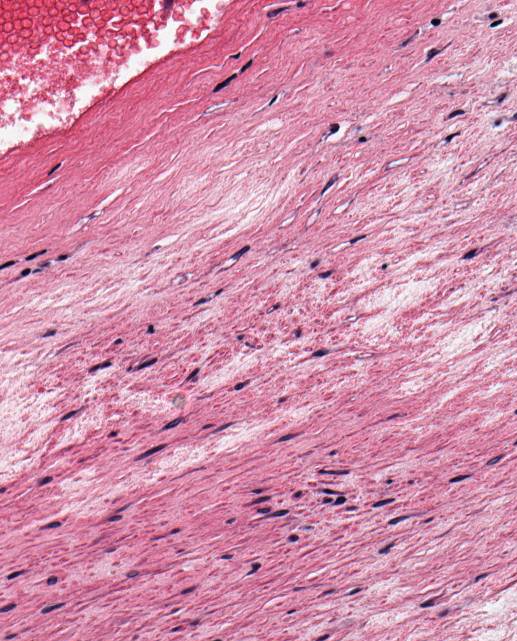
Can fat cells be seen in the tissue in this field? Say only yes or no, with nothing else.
No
